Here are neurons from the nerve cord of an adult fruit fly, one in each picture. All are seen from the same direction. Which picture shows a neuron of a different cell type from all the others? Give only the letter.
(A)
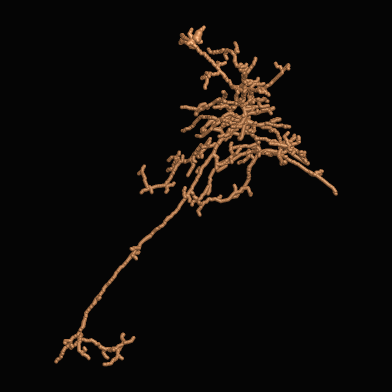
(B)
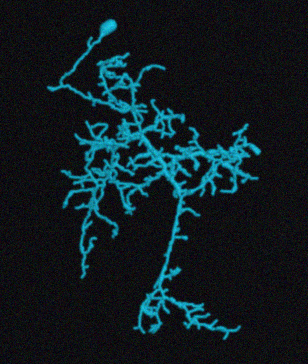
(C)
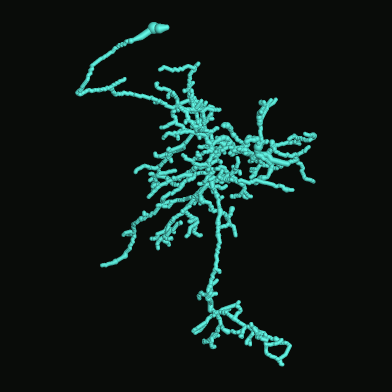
B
